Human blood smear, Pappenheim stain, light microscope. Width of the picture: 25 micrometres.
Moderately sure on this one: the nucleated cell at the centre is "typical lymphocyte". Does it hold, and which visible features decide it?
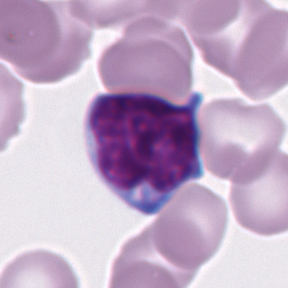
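First, the nucleus: it fills most of the cell, measures about 10 micrometres across and has a shallow notch in its lower edge. Next, the chromatin, which is dark purple and coarsely clumped. Then the cytoplasm: blue, with no visible granules, and drawn out at the upper right into a small pointed tag.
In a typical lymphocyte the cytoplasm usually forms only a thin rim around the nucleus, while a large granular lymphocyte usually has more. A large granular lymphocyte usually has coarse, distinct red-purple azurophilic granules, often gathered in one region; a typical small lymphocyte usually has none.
Checked against these, the nucleus filling most of the cell and the granule-free cytoplasm speak for typical lymphocyte and against large granular lymphocyte. The cell is a typical lymphocyte.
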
